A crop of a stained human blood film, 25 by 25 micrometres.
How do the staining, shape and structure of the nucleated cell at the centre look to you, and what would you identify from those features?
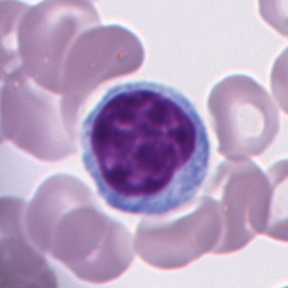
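Starting at the edge, the cell outline is smooth. Next, the chromatin is dark purple and coarsely clumped. The cytoplasm shows no distinct granules, and it contains no vacuoles. This is a typical lymphocyte.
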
